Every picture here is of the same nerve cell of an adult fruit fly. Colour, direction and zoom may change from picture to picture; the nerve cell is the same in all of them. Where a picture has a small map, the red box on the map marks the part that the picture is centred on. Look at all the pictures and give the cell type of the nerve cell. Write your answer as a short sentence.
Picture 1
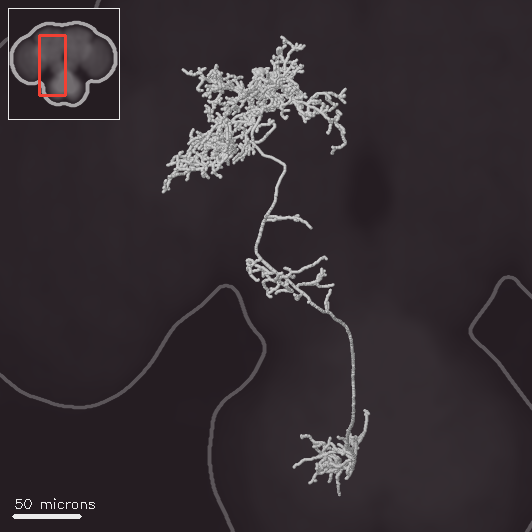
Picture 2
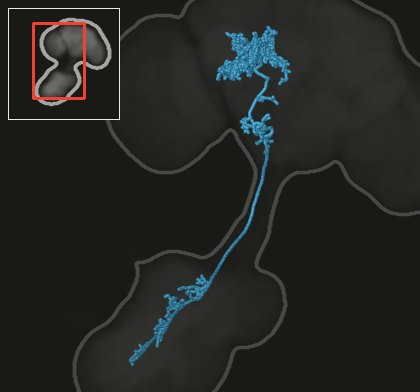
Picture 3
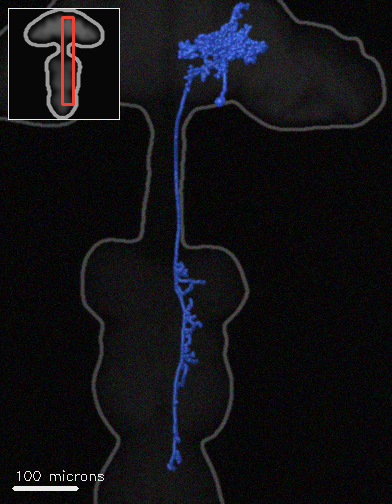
The cell type is DNp71.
